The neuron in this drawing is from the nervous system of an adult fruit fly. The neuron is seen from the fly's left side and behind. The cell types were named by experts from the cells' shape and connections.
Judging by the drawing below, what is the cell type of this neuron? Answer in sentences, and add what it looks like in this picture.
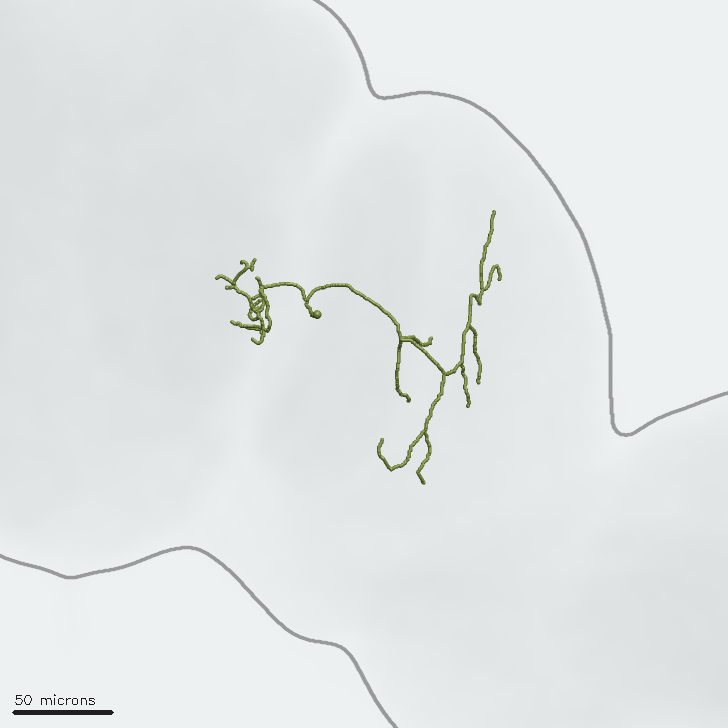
It is of cell type LPT112. This is a visual centrifugal neuron. The cell body can be seen in the middle of the picture. By the scale bar it is about 150 microns wide in this view.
